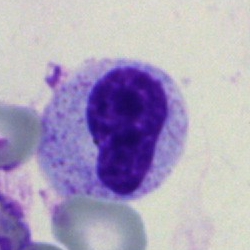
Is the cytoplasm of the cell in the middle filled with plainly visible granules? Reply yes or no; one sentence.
Yes, many granules are seen in the cytoplasm of this cell.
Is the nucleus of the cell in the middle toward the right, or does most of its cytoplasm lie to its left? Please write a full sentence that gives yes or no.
Yes, its nucleus sits toward the right side of the cell.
